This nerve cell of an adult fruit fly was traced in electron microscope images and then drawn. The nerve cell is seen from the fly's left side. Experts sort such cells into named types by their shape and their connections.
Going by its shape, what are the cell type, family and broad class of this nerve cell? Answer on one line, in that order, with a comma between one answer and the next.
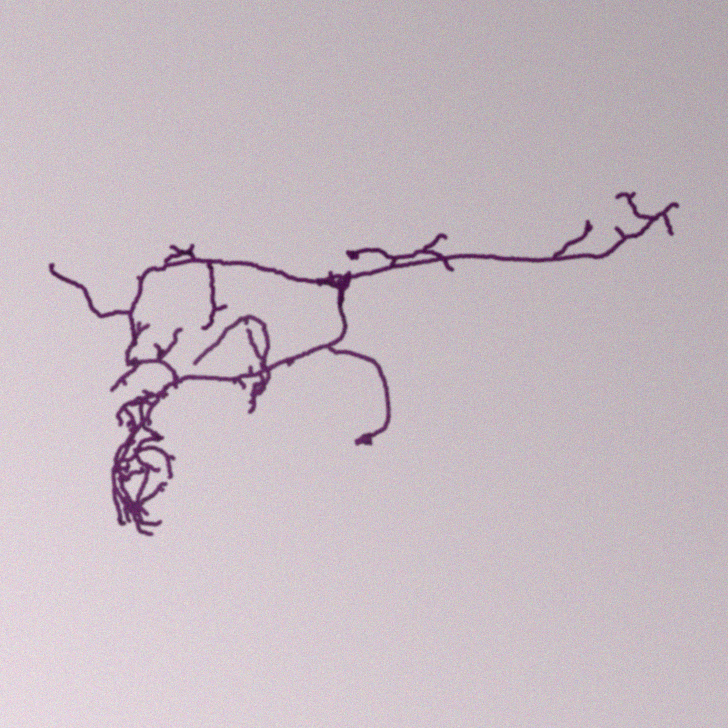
IN08B046, hemilineage 08B, nerve-cord intrinsic neuron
